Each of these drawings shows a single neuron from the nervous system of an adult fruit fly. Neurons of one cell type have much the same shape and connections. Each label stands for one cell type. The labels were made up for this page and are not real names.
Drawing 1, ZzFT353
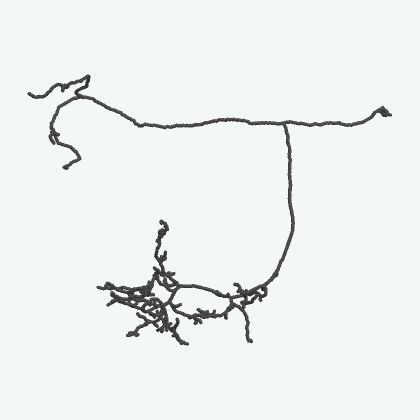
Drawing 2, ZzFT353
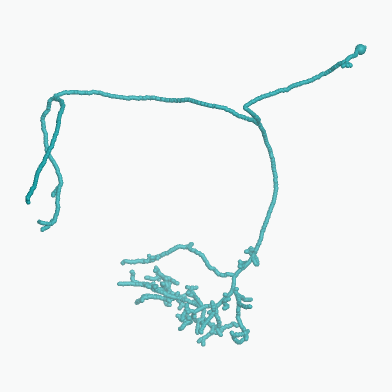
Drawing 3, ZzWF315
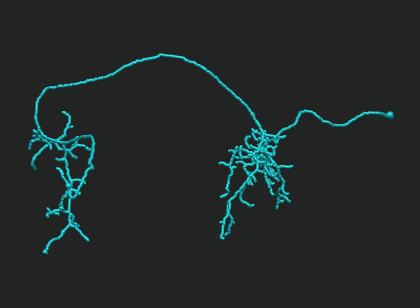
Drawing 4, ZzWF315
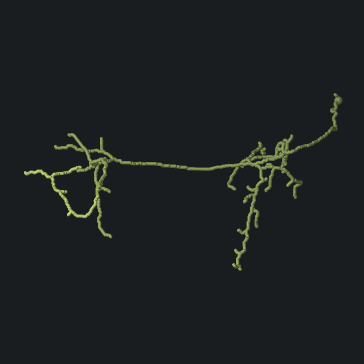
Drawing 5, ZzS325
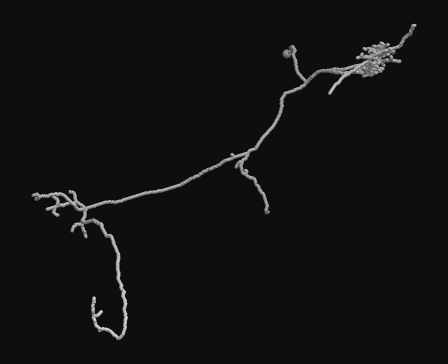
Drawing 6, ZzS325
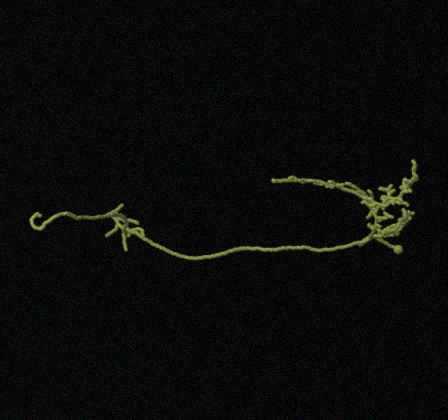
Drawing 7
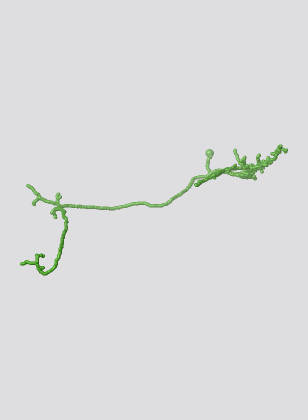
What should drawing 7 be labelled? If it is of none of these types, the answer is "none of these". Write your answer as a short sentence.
It belongs to ZzS325.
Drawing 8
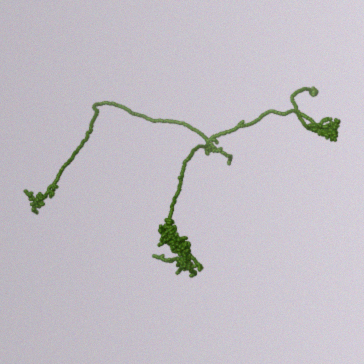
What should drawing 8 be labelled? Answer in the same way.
It belongs to none of these.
